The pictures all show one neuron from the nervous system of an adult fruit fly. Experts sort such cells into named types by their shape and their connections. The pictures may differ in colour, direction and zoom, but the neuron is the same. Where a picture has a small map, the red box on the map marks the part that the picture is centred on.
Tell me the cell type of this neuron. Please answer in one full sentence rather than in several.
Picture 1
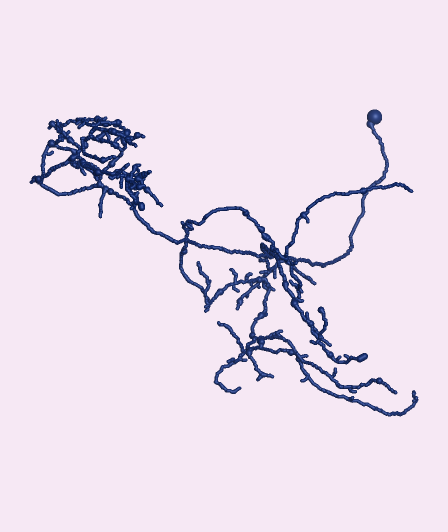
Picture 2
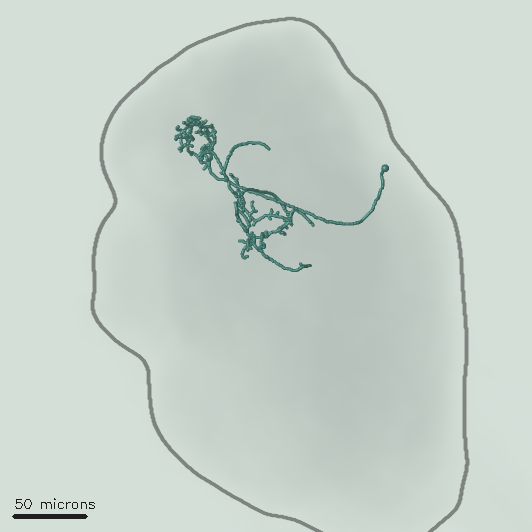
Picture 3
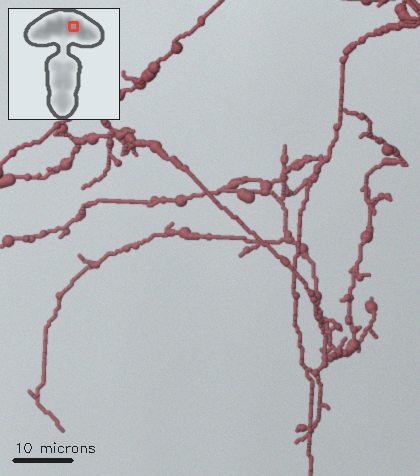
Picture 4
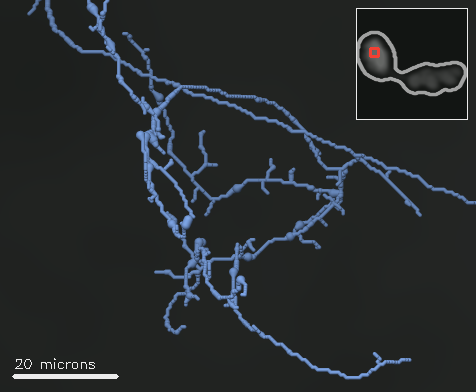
Included in the cell type AOTU059 is this neuron.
